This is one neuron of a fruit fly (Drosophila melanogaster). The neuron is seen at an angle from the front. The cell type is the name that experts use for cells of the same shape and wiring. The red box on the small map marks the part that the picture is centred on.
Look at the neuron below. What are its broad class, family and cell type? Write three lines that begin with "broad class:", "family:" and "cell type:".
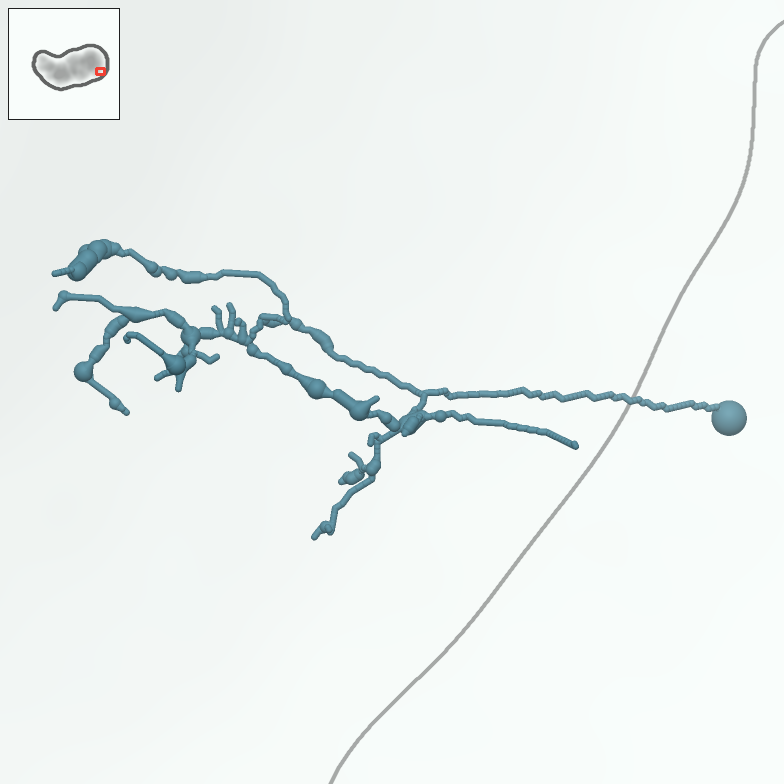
broad class: optic-lobe intrinsic neuron
family: Mi
cell type: Mi15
